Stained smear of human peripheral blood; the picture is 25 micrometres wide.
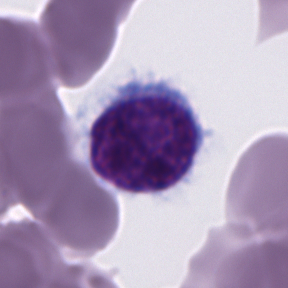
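Hairy cell. Fine hair-like projections stick out from the cell surface, most plainly along the upper edge. A scant pale blue rim of cytoplasm is widest at the top. The chromatin is dense, dark purple and coarsely clumped, and no distinct nucleolus is visible.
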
